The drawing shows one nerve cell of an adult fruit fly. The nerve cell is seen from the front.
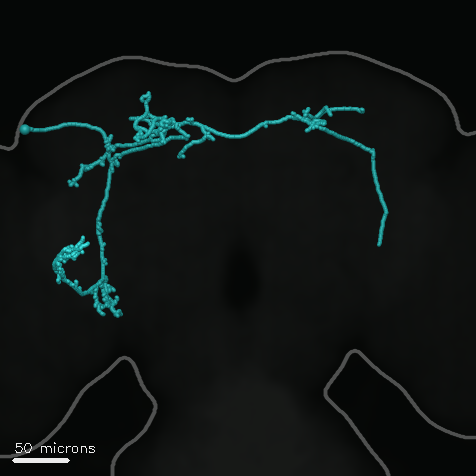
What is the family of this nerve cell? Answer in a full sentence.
The family is hemilineage LHp2.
